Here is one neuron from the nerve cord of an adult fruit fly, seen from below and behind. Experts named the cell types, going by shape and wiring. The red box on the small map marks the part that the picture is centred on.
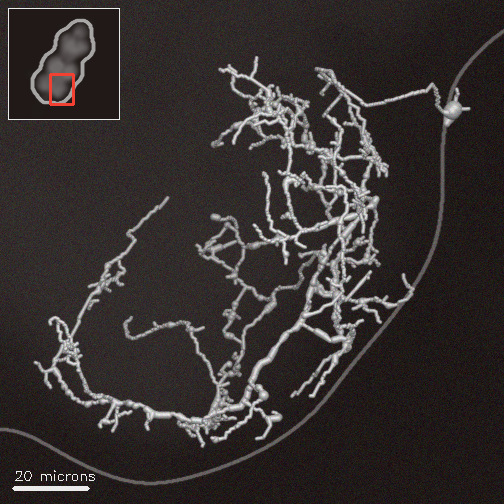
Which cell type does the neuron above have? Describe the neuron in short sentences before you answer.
By the scale bar it is about 120 microns wide in this view. In this view it is about as wide as it is tall. It is a nerve-cord intrinsic neuron. The cell type is IN03A046.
